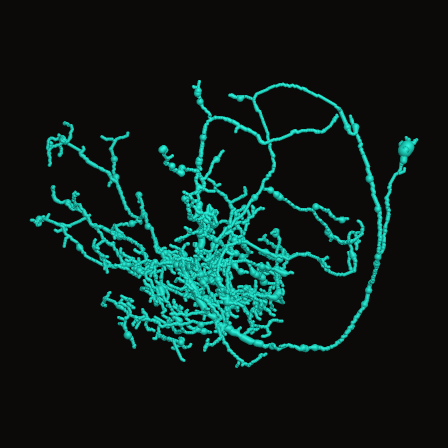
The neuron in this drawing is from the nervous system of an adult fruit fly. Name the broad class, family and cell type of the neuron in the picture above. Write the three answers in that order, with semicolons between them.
central-brain intrinsic neuron; hemilineage VLPa1_lateral; AVLP283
